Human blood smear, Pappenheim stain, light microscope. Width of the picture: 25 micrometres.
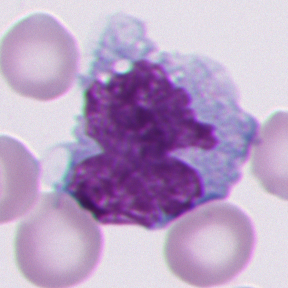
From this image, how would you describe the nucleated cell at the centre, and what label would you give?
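Lower left is where the nucleus lies, the wider band of cytoplasm to the right. A small clear round spot sits at its upper edge. The cytoplasm holds only fine, faint, dust-like granules; its upper margin is pale and frayed into wispy edges. The cell is a monocyte.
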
